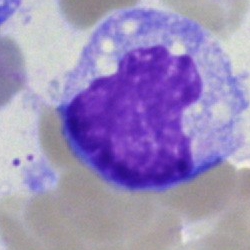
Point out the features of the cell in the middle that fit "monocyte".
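Several small clear vacuoles lie in the cytoplasm of this monocyte, mostly above the nucleus, and these go with the name.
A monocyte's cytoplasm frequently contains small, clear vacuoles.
The nucleus has an irregular outline, with notches along its upper and right edges, and lies off-centre towards the lower left of the cell. The cytoplasm is pale greyish-blue and is widest above and to the right of the nucleus.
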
